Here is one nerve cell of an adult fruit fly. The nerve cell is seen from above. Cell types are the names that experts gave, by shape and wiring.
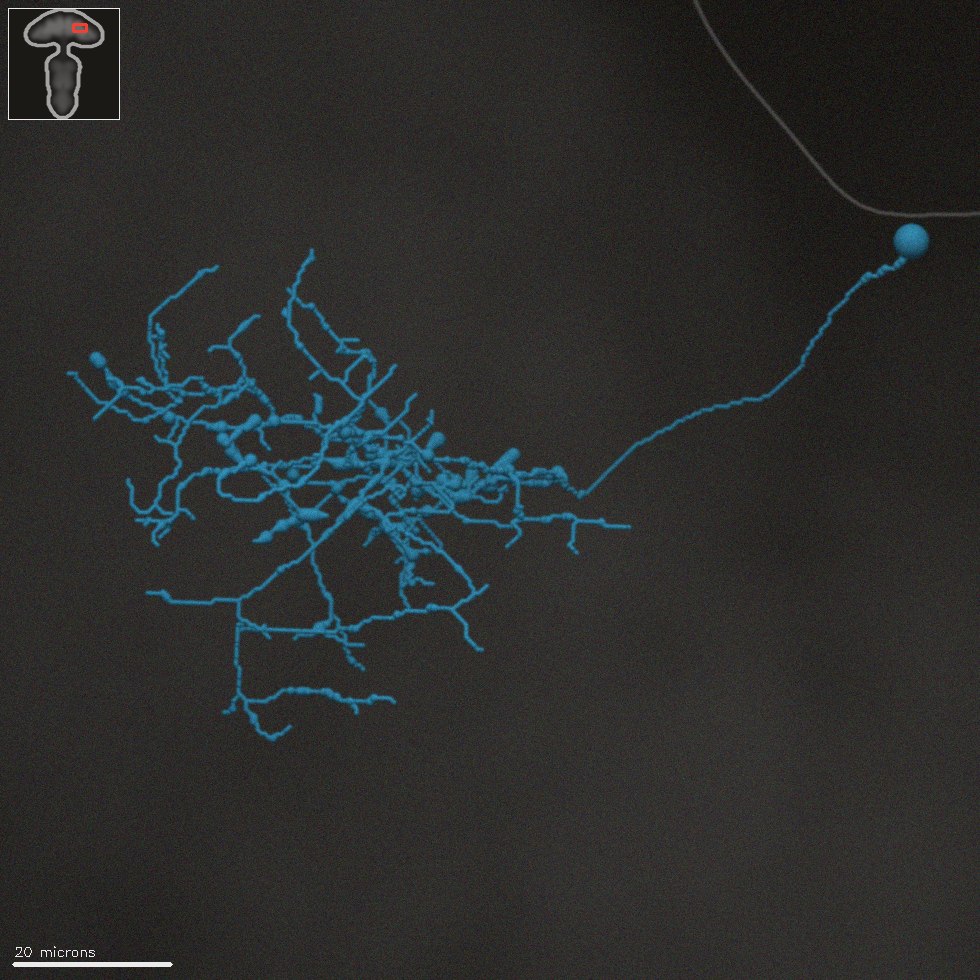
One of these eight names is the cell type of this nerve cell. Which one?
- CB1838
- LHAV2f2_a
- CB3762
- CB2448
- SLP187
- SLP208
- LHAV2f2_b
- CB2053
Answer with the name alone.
LHAV2f2_b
